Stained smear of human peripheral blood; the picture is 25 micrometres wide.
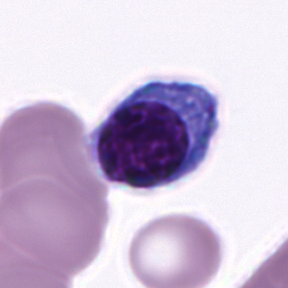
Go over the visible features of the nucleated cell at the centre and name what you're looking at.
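Look first at the nucleus: it sits off-centre, toward the lower left of the cell, and its chromatin is dark purple and coarsely clumped. The cytoplasm stains blue and is widest on the upper right side of the nucleus. This is a plasma cell.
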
